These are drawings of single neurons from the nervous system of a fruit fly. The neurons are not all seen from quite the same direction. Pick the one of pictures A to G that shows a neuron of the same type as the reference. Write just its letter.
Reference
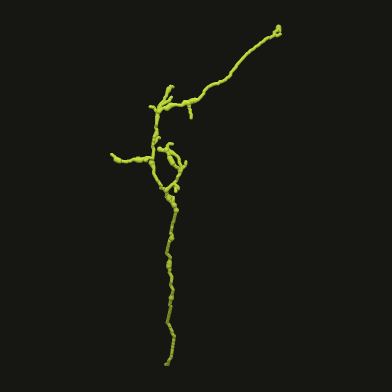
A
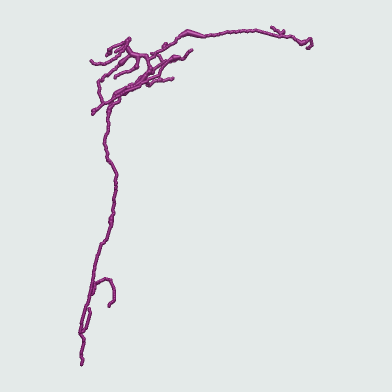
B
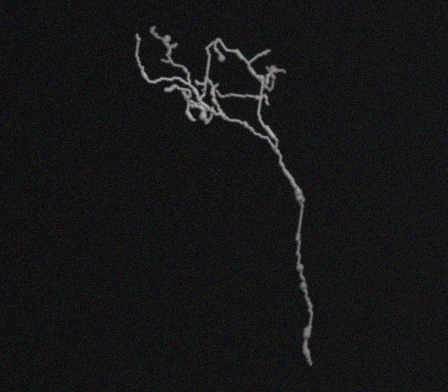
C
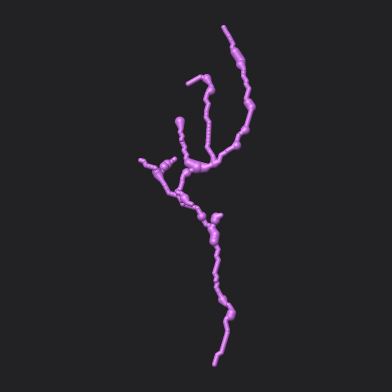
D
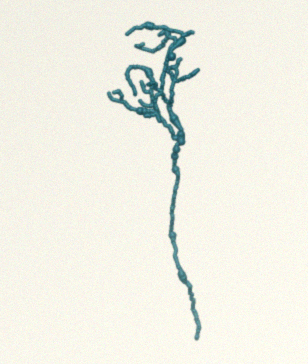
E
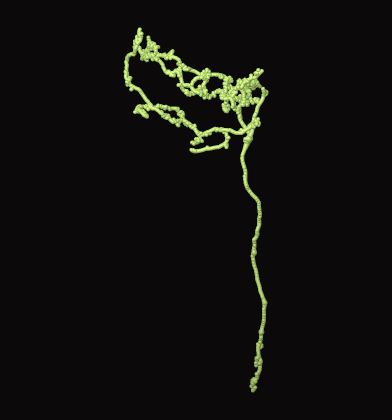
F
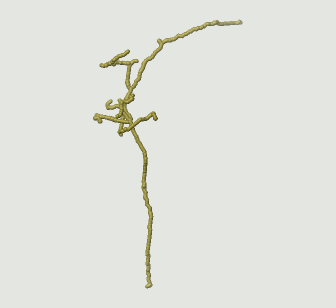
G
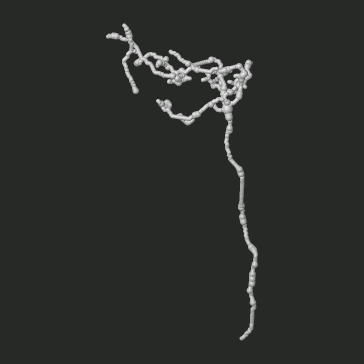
F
